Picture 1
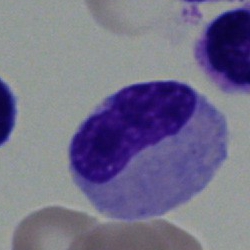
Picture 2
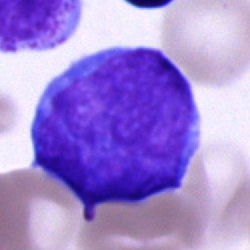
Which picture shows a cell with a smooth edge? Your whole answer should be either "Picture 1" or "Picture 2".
Picture 1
